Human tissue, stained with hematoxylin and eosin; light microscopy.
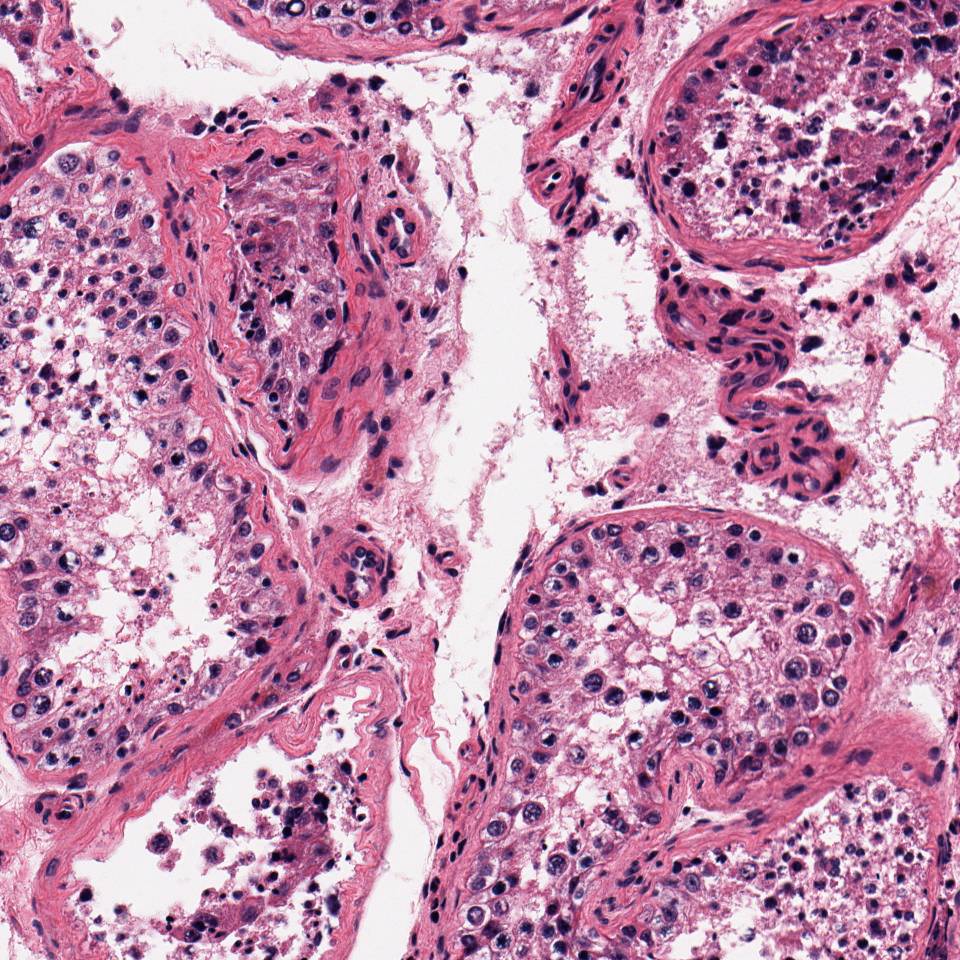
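Testis: rounded and oval tubule cross-sections, with strips of interstitial tissue between. Most are filled with several cell layers, without a wide open central lumen. The top-right and bottom-left ones have loose clusters of small, dark, shrunken nuclei lying free in their central spaces. Interstitium's loose and pale, with a long vertical empty cleft down the middle.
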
